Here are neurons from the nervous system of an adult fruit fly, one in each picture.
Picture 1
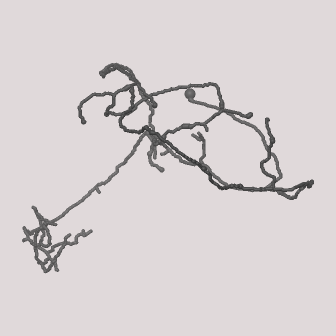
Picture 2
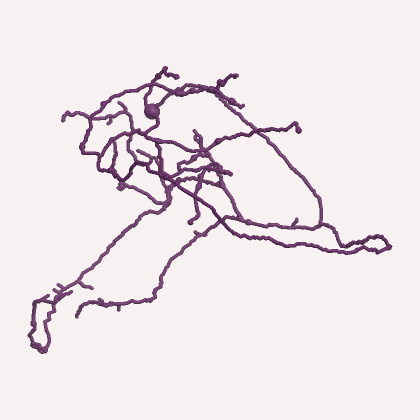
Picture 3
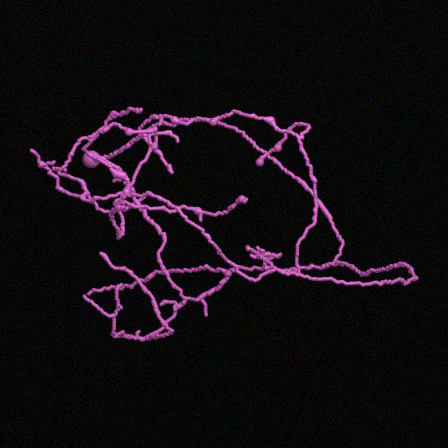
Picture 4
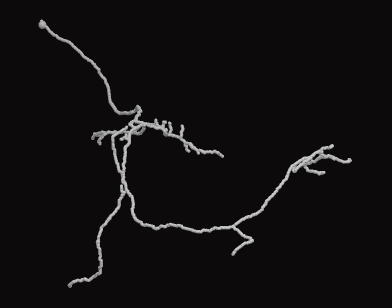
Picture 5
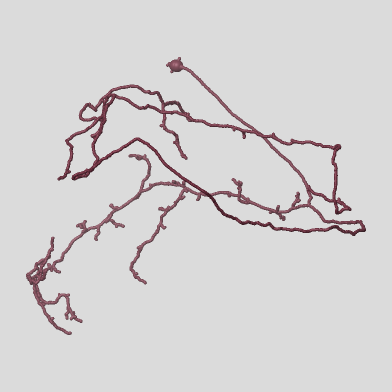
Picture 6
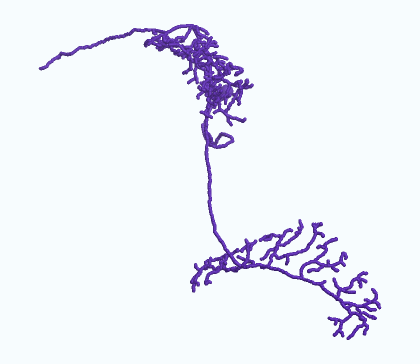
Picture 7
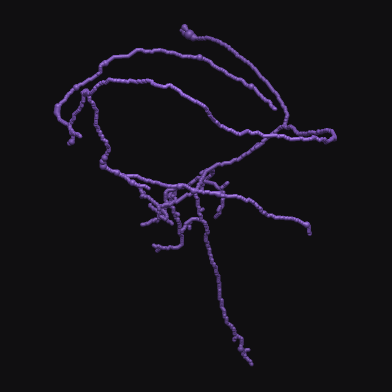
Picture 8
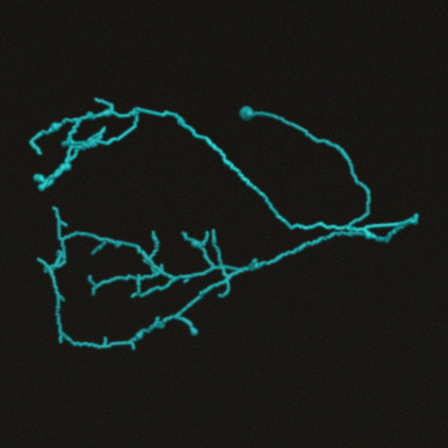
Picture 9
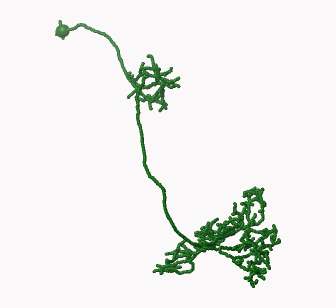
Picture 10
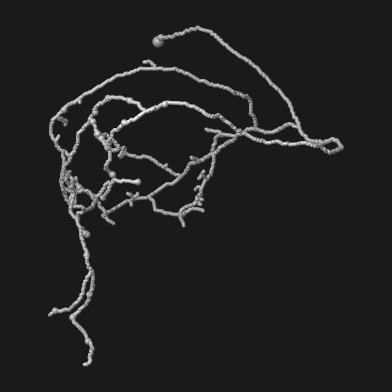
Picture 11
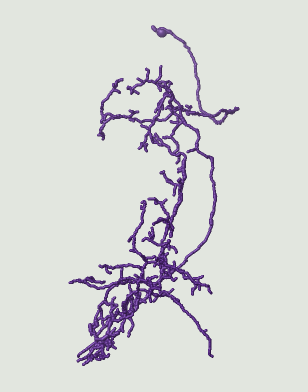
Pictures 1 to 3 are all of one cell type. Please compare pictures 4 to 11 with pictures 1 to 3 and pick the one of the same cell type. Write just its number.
5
